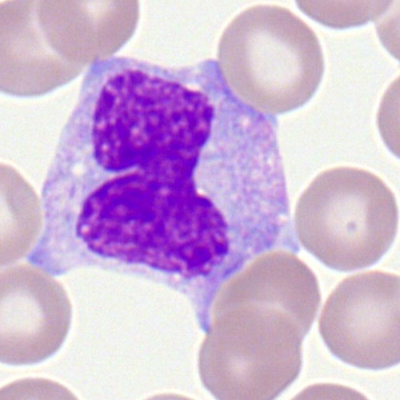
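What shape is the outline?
Irregular and angular, not round.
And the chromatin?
Mottled, with lots of small pale spots among darker purple areas, and no distinct nucleolus anywhere in the nucleus.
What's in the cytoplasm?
Just a faint fine texture, no coarse coloured granules.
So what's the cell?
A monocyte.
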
